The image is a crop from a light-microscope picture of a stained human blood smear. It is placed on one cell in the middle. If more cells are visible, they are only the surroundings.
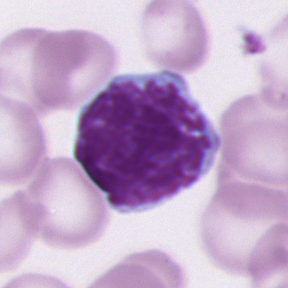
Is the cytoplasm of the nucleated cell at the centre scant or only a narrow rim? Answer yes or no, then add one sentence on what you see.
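Yes. The cytoplasm forms only a thin rim around the nucleus.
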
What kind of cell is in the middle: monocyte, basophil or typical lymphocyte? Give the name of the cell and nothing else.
typical lymphocyte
